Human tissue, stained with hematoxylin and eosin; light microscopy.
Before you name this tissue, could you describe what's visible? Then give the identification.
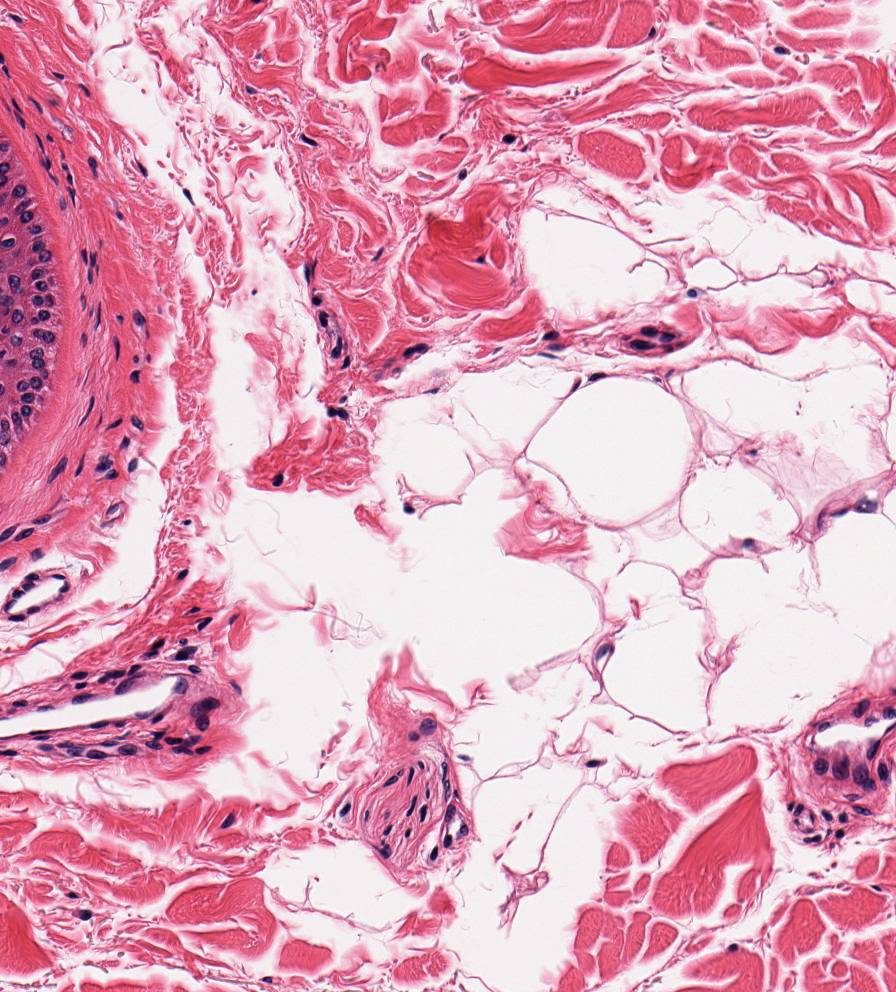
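Fat cells cluster in the centre and right, between bands of dense collagen above and below. Thick, brightly eosinophilic collagen bundles are cut in many orientations. At the upper left edge, a curved band of stratified epithelium with many dark nuclei is wrapped by a layered pink fibrous sheath. This is skin of the suprapubic region.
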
